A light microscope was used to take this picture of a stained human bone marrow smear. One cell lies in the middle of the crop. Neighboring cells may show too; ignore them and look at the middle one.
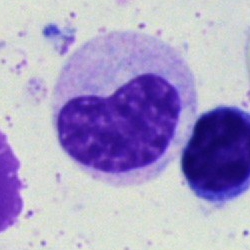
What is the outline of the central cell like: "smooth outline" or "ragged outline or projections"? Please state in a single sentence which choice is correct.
The cell is bounded by a smooth edge without blebs or tags.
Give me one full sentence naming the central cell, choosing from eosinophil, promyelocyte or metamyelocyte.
The cell found in the middle of this crop is a metamyelocyte.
